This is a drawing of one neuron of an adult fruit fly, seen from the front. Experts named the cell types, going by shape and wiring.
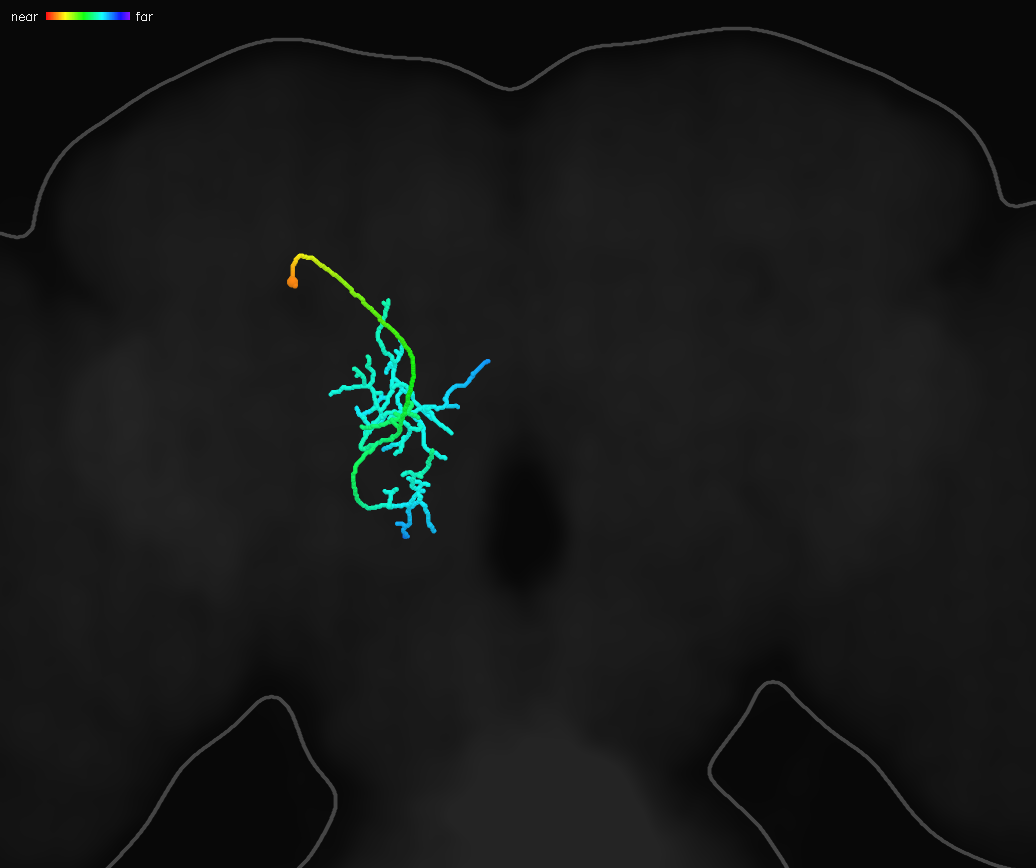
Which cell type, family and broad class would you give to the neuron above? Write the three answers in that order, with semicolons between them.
PS038; hemilineage AOTUv1_ventral; central-brain intrinsic neuron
